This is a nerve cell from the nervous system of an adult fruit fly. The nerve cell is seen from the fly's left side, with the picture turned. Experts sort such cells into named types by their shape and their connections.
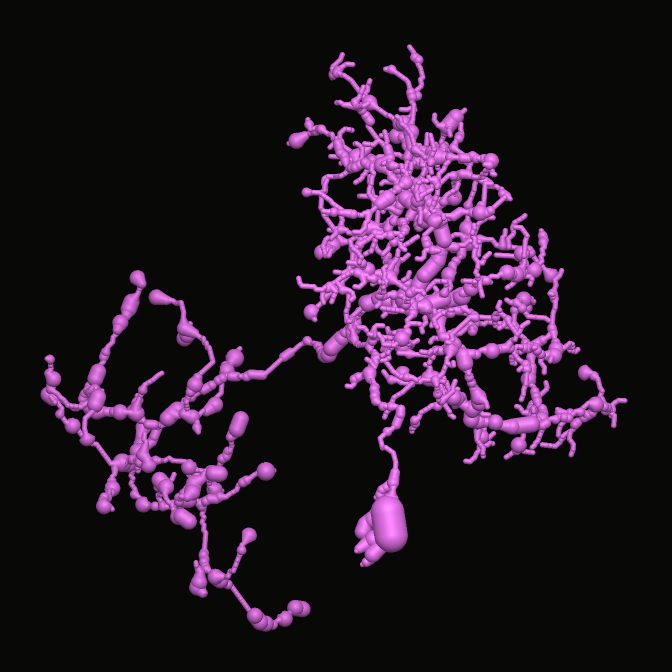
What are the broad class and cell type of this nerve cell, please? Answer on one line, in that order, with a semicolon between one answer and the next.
nerve-cord intrinsic neuron; INXXX333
